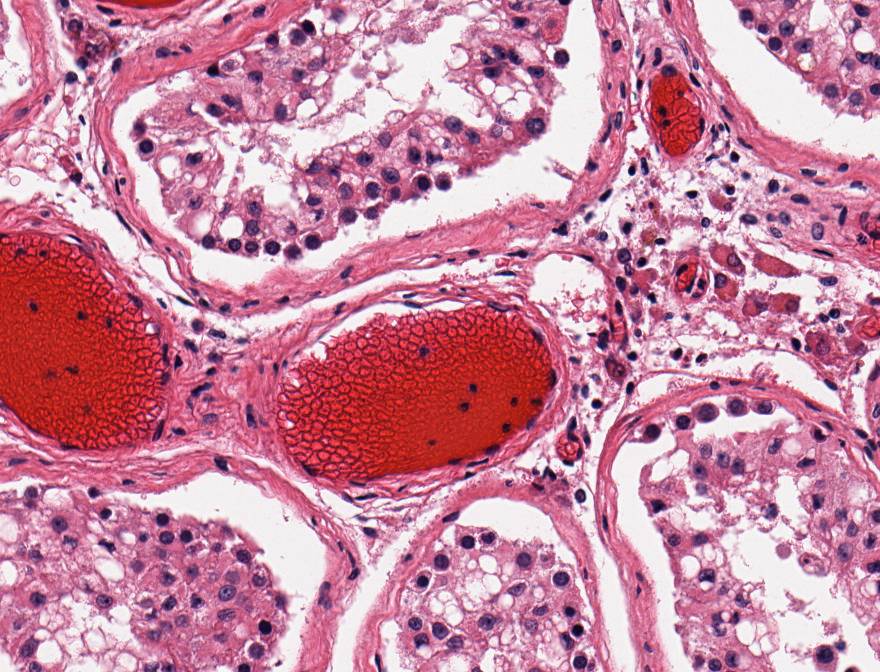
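Testis. Tubules at top, bottom and right: lined by several layers of cells with round dark nuclei and many clear, round vacuoles. Walls around each tubule: thick, pink, fibrous, with flattened, elongated nuclei. Stroma right of centre: clusters of polygonal cells with pink cytoplasm and round nuclei.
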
